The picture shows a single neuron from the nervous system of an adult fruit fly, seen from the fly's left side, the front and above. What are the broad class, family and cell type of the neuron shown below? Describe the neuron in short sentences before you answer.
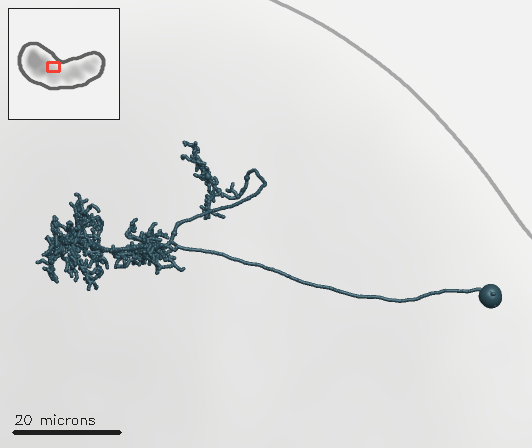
By the scale bar it is about 85 microns wide in this view. The picture shows dozens of branch ends. Its broad class is optic-lobe intrinsic neuron. The family is T. The cell type is T2.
